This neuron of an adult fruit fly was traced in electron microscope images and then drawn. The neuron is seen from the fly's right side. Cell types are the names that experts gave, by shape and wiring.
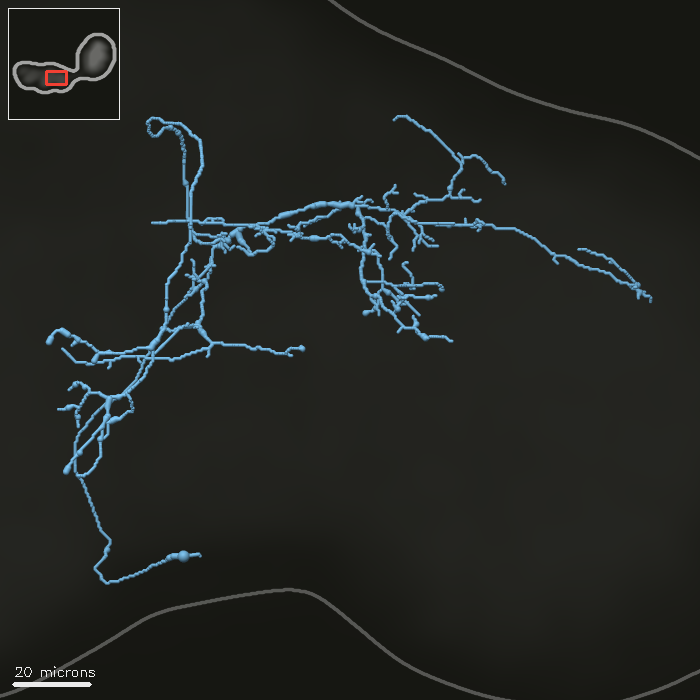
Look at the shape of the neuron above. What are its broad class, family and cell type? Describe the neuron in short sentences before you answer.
The cell body can be seen at the lower left of the picture. From left to right in the picture it spans about 160 microns. The picture shows dozens of branch ends. This is a nerve-cord intrinsic neuron. The family is hemilineage 02A. Its cell type is IN02A036.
